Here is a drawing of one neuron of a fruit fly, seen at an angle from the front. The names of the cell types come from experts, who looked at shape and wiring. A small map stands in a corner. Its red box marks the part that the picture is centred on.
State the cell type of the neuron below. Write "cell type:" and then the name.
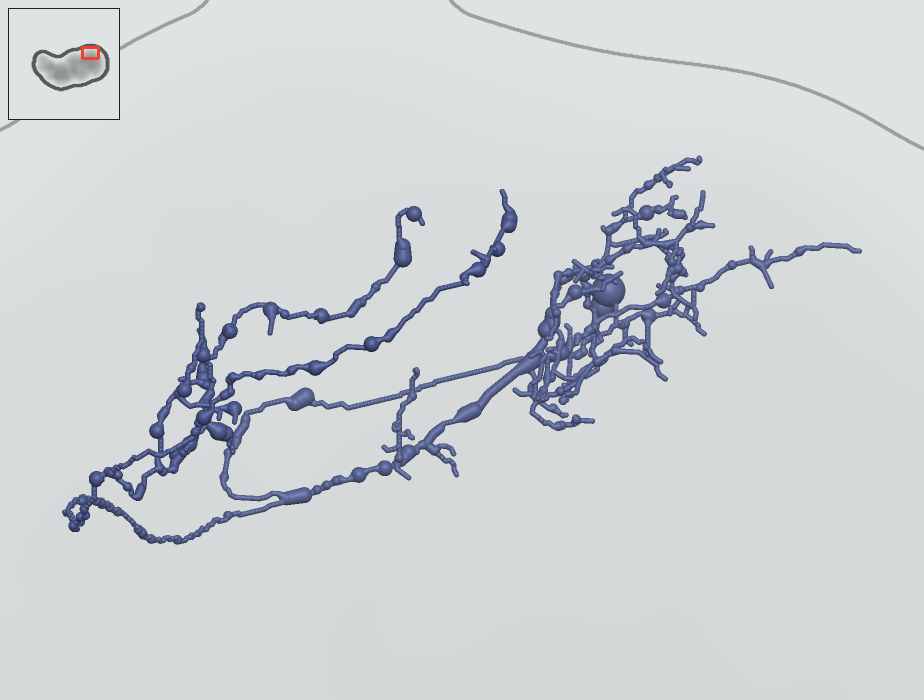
cell type: LHPV5d3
